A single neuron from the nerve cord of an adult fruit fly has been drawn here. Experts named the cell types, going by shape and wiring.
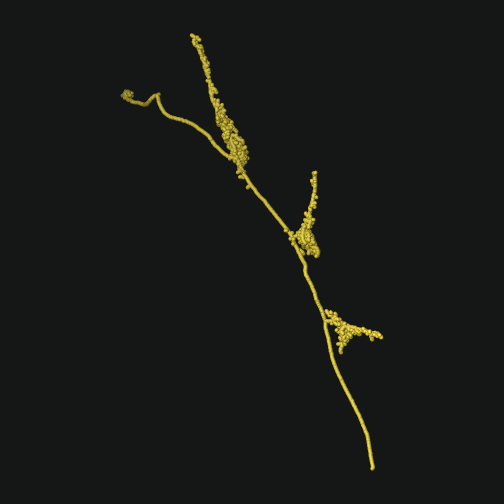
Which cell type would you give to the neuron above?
AN08B018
